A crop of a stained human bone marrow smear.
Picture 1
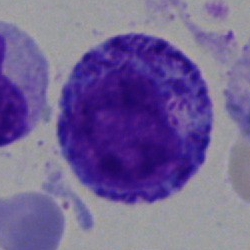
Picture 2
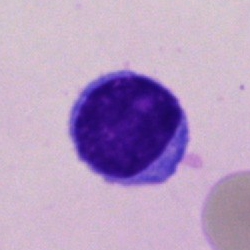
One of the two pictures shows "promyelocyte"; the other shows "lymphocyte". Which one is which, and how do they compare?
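Look first at picture 1: that is the promyelocyte, and picture 2 is the lymphocyte. Both cells have a round outline, so shape won't separate them. The granules will: in the promyelocyte they are most distinct along the rim, giving the cell a beaded edge, while the lymphocyte shows no granules in its cytoplasm.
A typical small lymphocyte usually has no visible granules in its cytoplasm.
Now notice the lymphocyte's chromatin, dark purple and densely packed.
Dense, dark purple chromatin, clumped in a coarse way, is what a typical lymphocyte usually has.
Its cytoplasm contains no vacuoles either. In the promyelocyte you'll see a paler lilac area inside the cell on its right side, and no long projections from its surface. Around them, a neighbouring cell sits at the promyelocyte's left edge with a clear gap between, and part of a pale red cell without a nucleus lies in the lower right corner of picture 2, apart from the lymphocyte.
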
